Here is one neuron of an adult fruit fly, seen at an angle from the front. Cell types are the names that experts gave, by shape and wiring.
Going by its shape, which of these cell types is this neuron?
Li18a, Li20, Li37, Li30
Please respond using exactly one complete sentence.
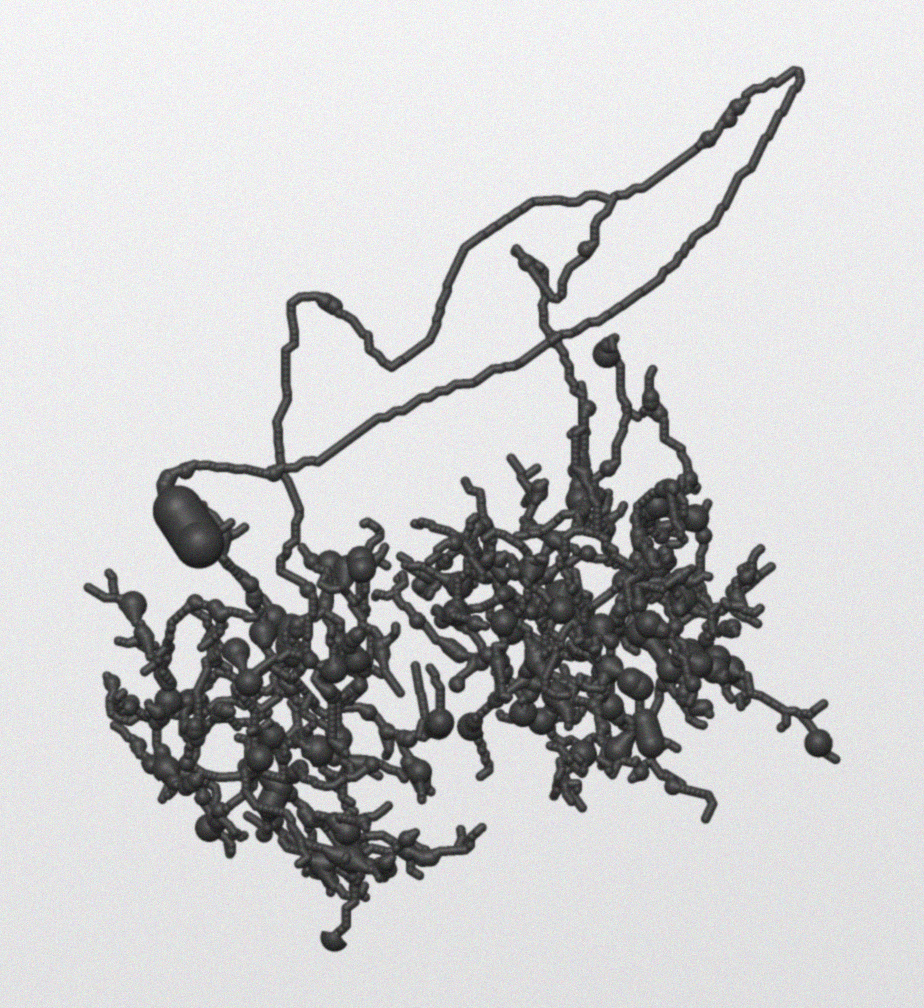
The cell type held by this neuron is Li20.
